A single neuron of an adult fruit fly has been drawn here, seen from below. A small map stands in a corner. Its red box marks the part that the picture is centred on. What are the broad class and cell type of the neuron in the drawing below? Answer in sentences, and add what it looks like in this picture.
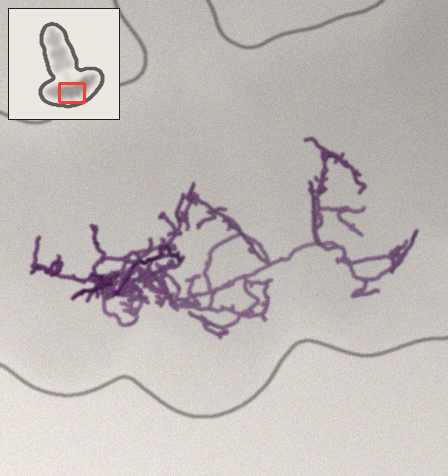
This is a central-brain intrinsic neuron. The cell type is SIP132m. Dozens of branch ends can be seen. In this view it is wider than it is tall.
